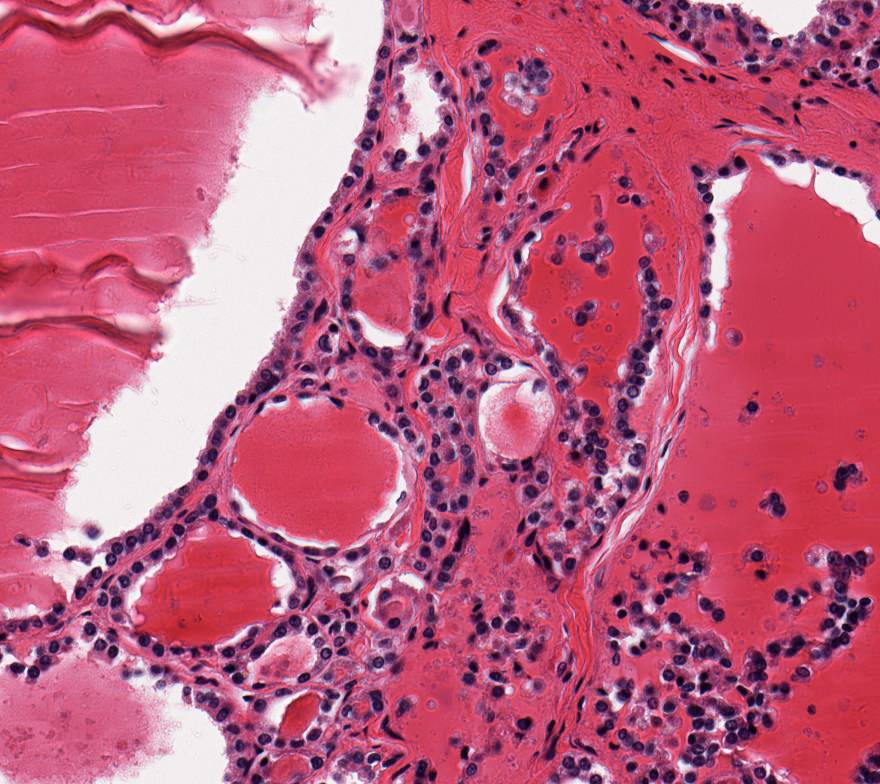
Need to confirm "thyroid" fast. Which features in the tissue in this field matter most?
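The tissue is thyroid.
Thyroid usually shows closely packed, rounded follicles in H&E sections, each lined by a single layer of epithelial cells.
This matches the follicles here: rounded, varied in size, smaller ones crowded centrally, each lined by a single layer of flattened to low cuboidal cells with small round dark nuclei.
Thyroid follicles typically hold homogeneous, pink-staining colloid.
Against this, loose cells are scattered in the colloid of the large right follicle. A small follicle just right of centre has paler colloid than its neighbours.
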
